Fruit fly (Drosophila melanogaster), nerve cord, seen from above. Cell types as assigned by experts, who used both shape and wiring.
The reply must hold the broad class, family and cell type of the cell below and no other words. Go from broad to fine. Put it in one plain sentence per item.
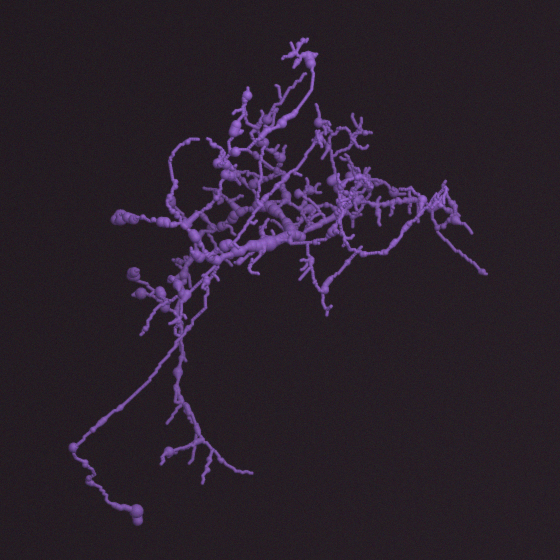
A nerve-cord intrinsic neuron of hemilineage 20A.22A, type IN20A.22A029.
